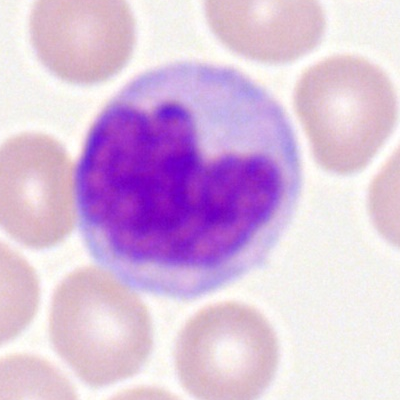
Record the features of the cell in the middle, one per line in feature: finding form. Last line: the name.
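Chromatin: deep purple, mottled and patchy.
Nucleus: irregularly folded, notched at the upper edge.
Cytoplasm: pale greyish blue.
Widest cytoplasm: above the nucleus.
Cell type: monocyte.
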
